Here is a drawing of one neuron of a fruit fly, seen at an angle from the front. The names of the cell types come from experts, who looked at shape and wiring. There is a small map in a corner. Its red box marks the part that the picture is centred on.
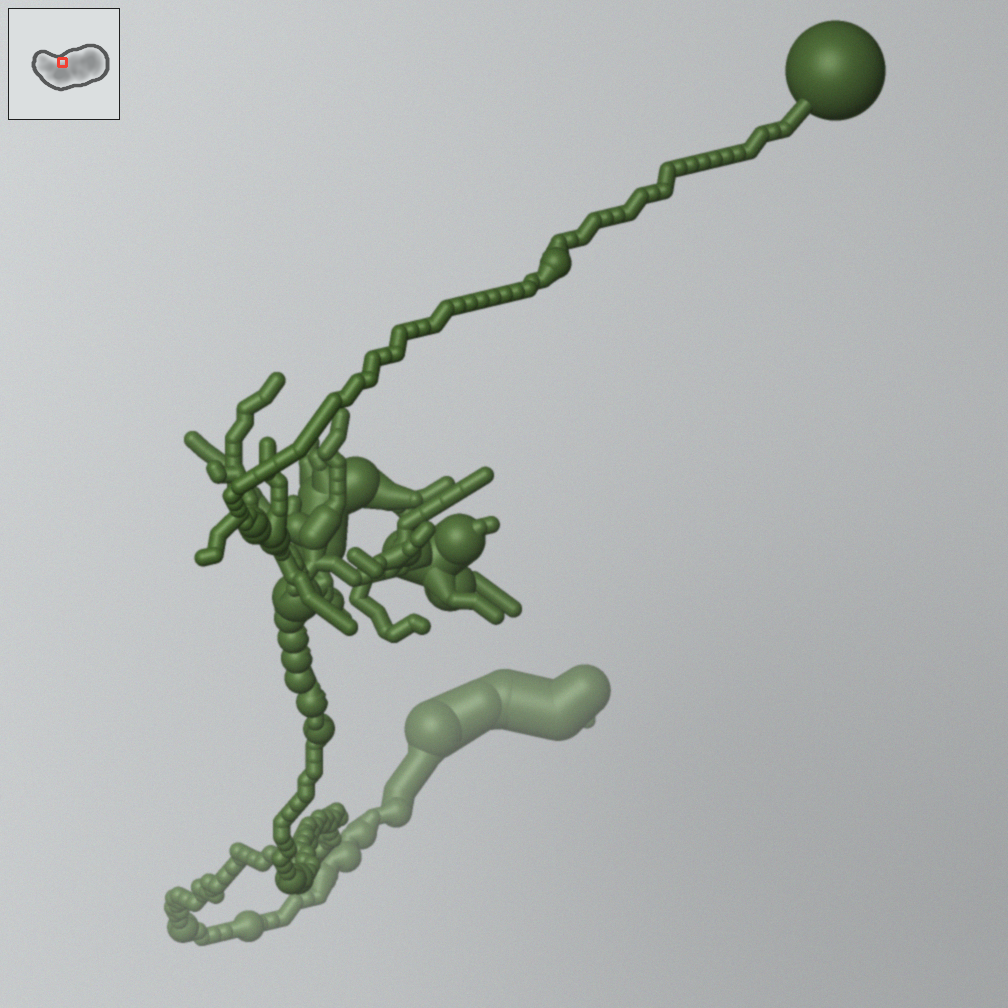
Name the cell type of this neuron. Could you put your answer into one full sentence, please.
The neuron has Tm9 as its cell type.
